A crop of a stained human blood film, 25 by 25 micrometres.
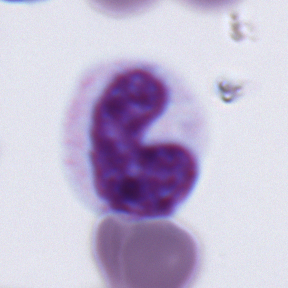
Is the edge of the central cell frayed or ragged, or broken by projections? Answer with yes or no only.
No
